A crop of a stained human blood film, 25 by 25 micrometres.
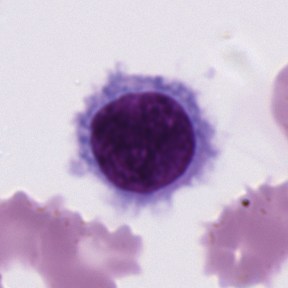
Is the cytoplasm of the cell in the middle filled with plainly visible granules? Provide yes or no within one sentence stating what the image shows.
No, in the cell's cytoplasm no granules are visible.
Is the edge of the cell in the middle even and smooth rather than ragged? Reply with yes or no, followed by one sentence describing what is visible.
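No. The cell's outline is ragged, with many short, fine projections all the way round.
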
